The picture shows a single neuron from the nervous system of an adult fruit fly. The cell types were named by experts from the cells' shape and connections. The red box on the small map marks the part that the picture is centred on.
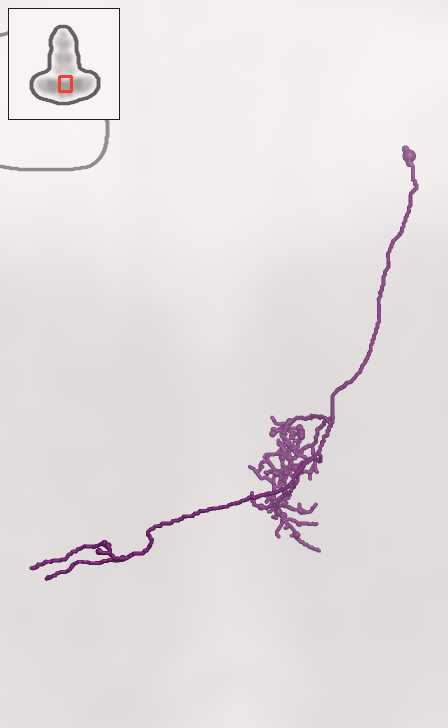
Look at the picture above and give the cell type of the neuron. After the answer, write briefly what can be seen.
The cell type is FC1D. Its broad class is central-brain intrinsic neuron. The cell body can be seen at the upper right of the picture. As drawn here it is about as wide as it is tall.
